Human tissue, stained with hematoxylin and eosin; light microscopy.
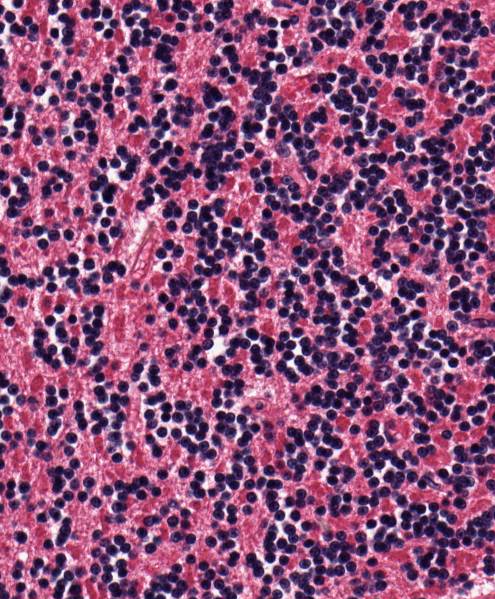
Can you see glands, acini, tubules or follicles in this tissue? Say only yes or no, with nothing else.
No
